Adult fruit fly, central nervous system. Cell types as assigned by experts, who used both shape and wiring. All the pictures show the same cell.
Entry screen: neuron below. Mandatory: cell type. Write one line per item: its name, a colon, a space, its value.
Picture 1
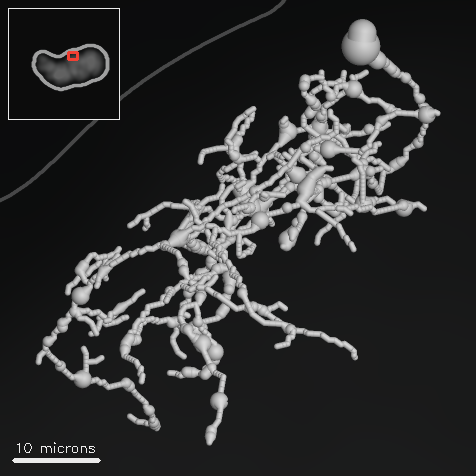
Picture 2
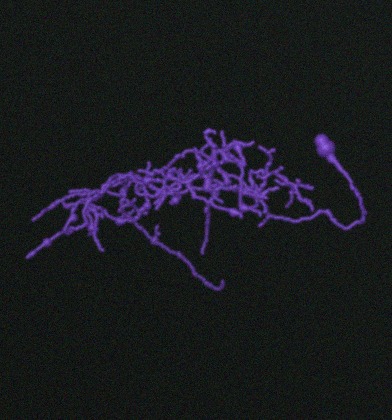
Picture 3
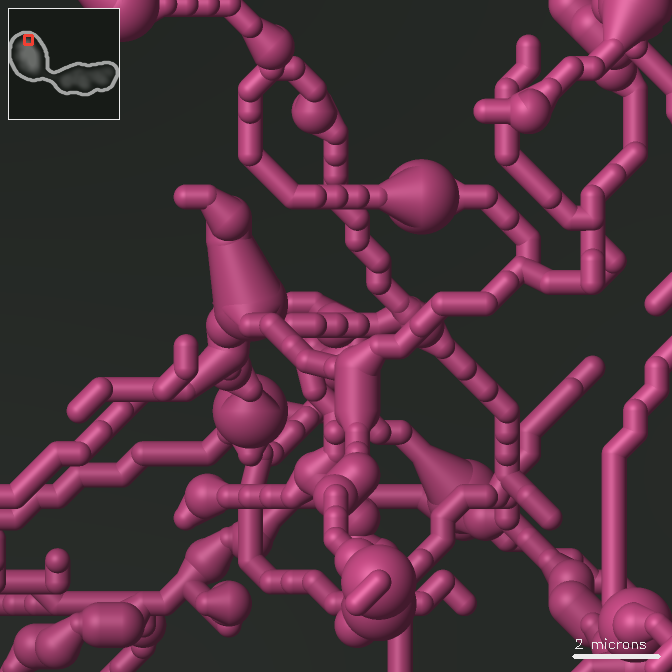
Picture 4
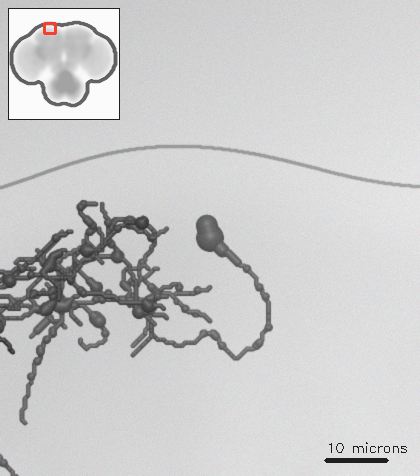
cell type: CB0973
